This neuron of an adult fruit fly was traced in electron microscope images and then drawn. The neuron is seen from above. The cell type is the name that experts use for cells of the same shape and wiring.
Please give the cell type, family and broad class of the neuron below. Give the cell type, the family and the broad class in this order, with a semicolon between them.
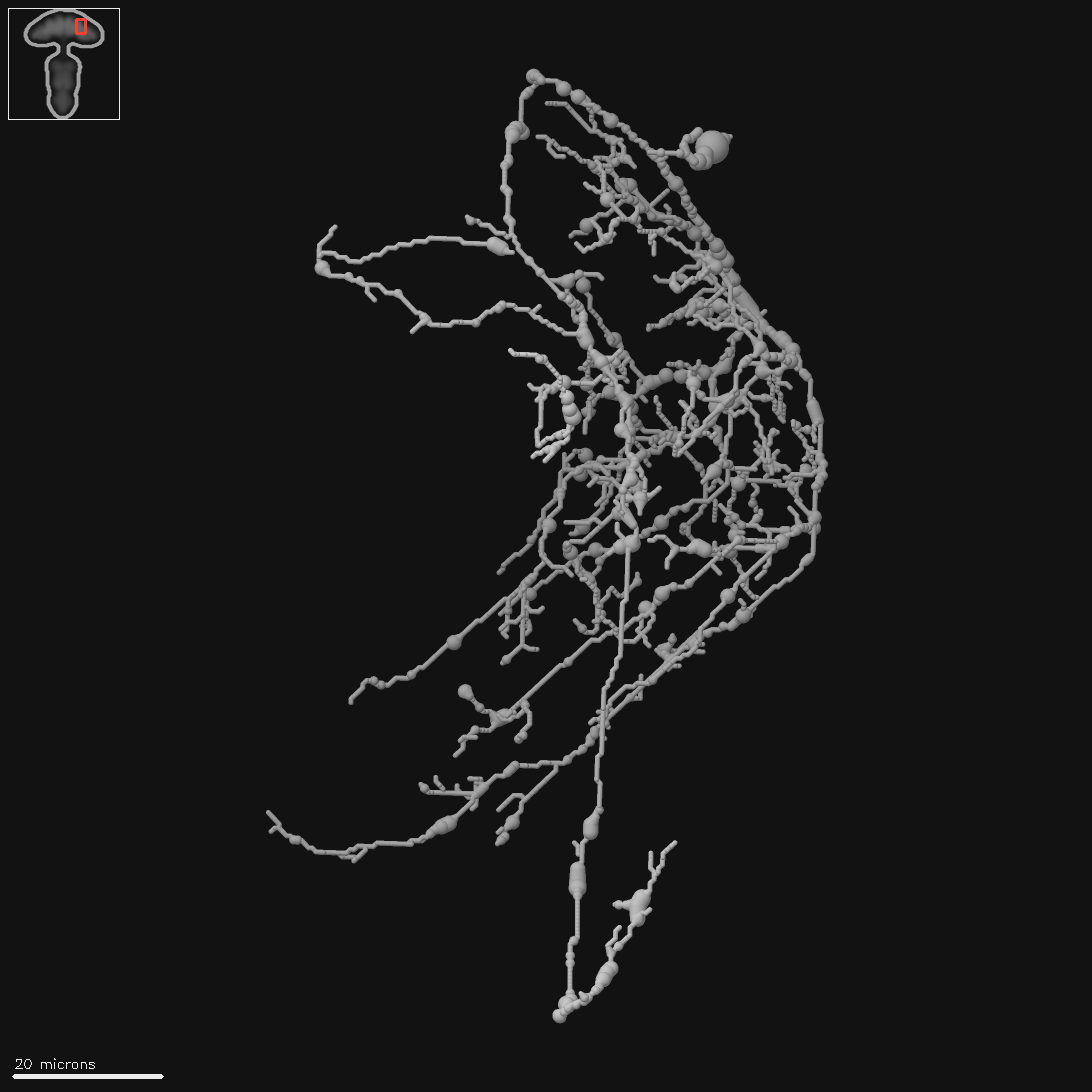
AVLP303; hemilineage VLPa1_lateral; central-brain intrinsic neuron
